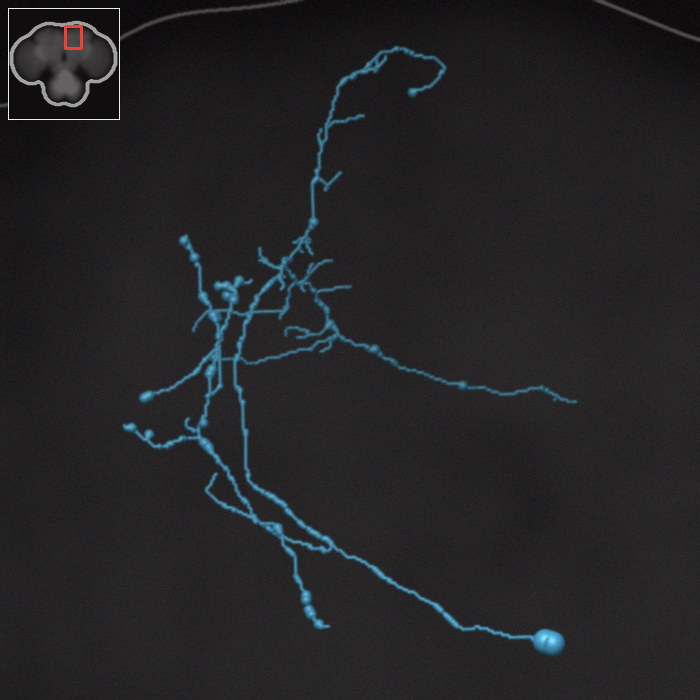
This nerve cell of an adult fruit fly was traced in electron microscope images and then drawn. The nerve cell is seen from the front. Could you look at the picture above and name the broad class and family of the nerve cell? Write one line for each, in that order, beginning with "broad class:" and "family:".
broad class: central-brain intrinsic neuron
family: hemilineage EBa1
